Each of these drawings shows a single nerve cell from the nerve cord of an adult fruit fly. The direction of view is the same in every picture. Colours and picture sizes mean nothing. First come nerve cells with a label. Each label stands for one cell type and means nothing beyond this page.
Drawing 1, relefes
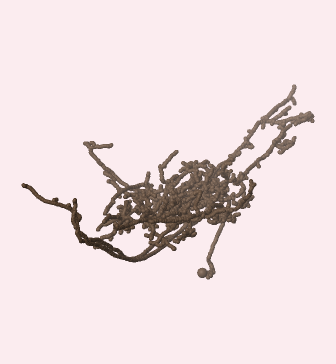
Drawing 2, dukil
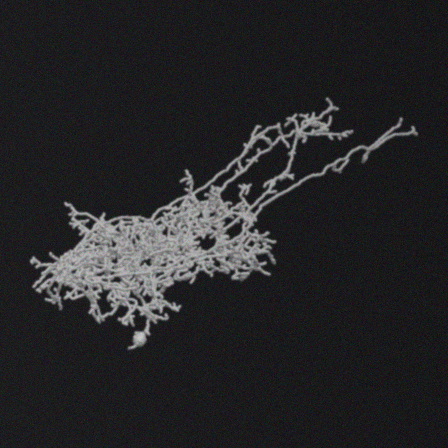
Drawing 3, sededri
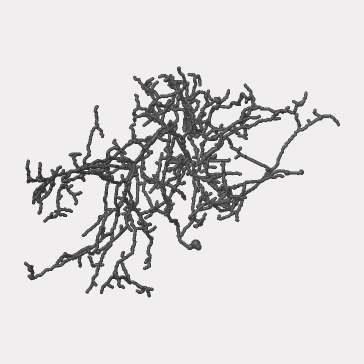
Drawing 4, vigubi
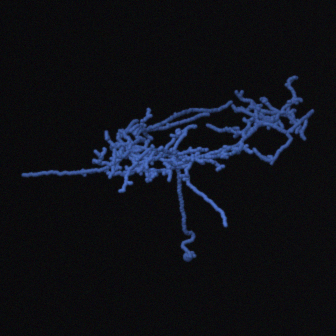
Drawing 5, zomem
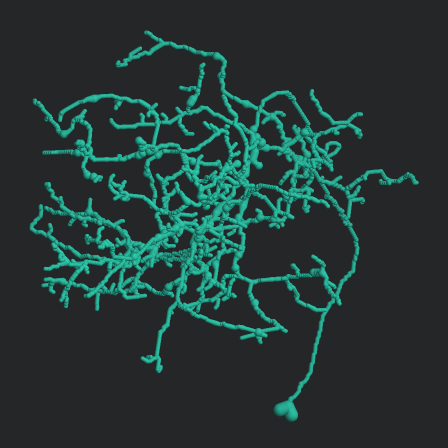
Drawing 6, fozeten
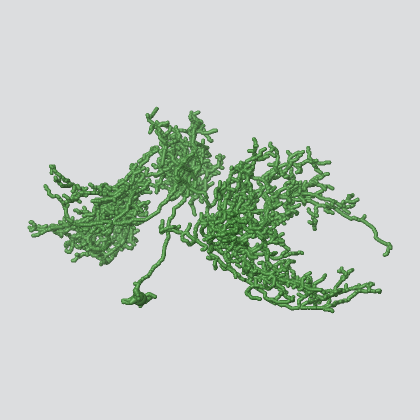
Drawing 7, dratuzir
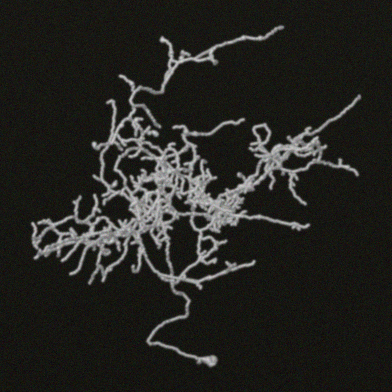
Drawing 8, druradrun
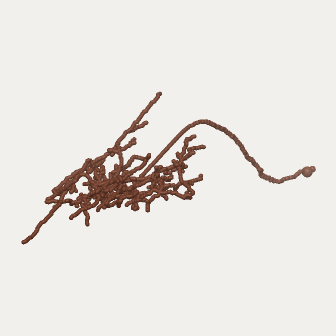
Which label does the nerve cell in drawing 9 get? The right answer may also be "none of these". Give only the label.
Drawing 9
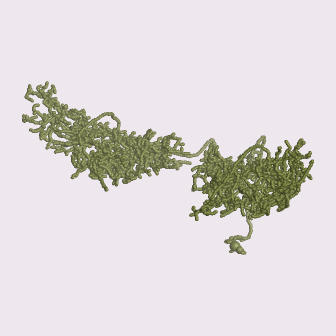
fozeten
